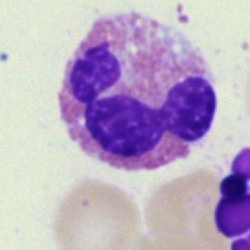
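Eosinophil, the central cell in a stained human bone marrow smear. The chromatin is dark purple and coarsely clumped, and I can make out no nucleoli. The cytoplasm is plentiful and pale pink-lilac. The picture is slightly blurred, which softens the granule detail.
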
